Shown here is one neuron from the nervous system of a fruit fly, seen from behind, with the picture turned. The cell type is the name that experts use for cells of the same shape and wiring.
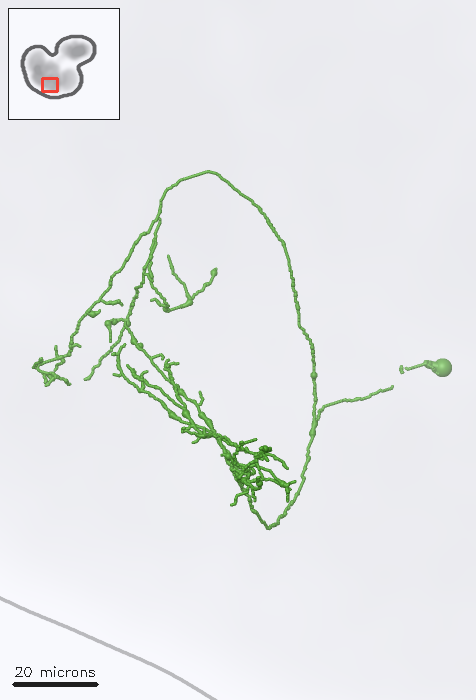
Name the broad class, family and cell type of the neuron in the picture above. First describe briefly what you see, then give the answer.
The cell body can be seen on the right of the picture. From left to right in the picture it spans about 100 microns. Dozens of branch ends can be seen. It is a central-brain intrinsic neuron. The family is hemilineage AOTUv4_dorsal. Its cell type is SIP003_b.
